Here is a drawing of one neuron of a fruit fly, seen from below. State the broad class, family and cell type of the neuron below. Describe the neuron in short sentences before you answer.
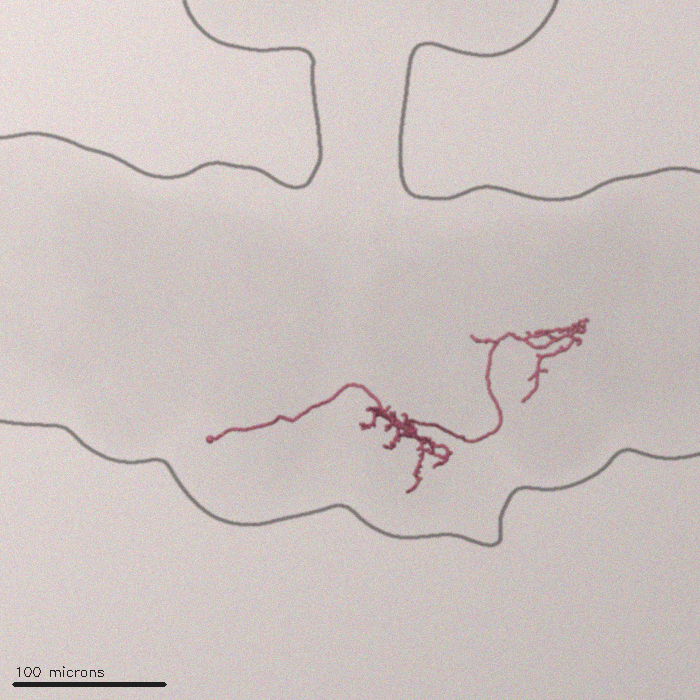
From left to right in the picture it spans about 250 microns. In this view it is wider than it is tall. Its broad class is central-brain intrinsic neuron. Its family is hemilineage CREa1_ventral. The cell type is mAL5A2.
